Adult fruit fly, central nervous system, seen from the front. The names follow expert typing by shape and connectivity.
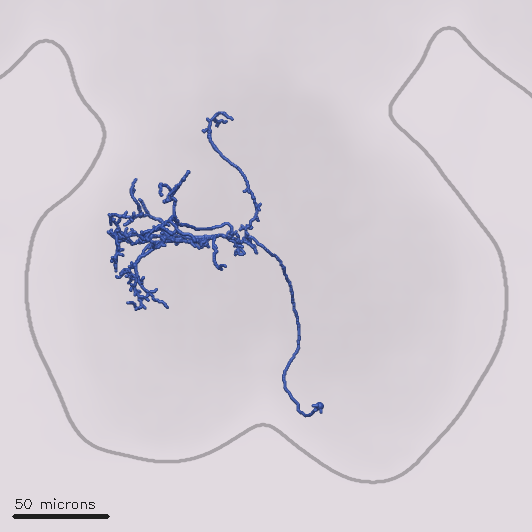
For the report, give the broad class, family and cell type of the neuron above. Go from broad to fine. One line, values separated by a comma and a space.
nerve-cord intrinsic neuron, hemilineage 06B, IN06B071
